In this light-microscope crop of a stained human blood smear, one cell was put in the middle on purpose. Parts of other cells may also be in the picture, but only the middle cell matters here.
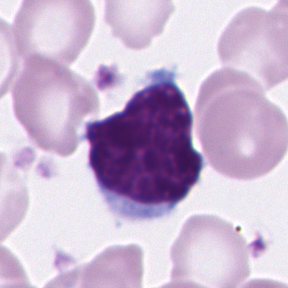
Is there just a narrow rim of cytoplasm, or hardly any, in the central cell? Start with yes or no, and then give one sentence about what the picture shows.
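Yes. The scant cytoplasm lies mostly as a crescent along the lower edge of the cell.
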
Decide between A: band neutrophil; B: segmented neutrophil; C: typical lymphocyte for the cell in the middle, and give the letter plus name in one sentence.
With the cell in the middle being a typical lymphocyte, option C is the correct choice.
